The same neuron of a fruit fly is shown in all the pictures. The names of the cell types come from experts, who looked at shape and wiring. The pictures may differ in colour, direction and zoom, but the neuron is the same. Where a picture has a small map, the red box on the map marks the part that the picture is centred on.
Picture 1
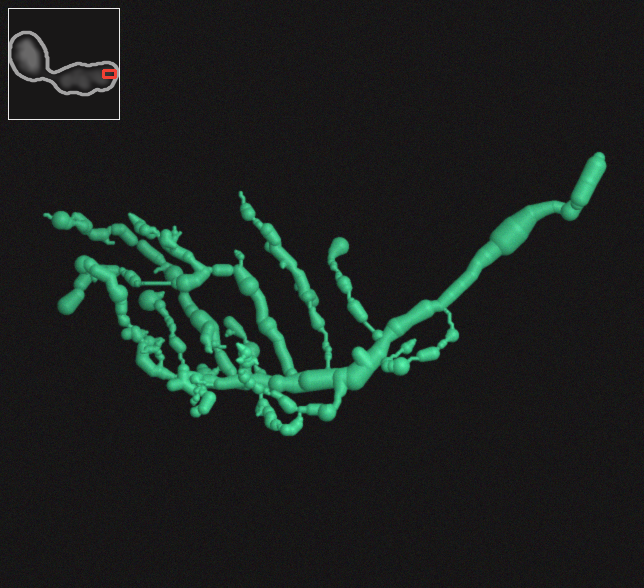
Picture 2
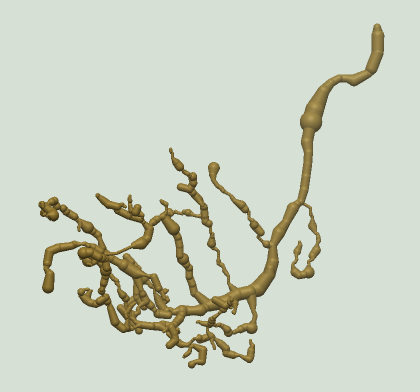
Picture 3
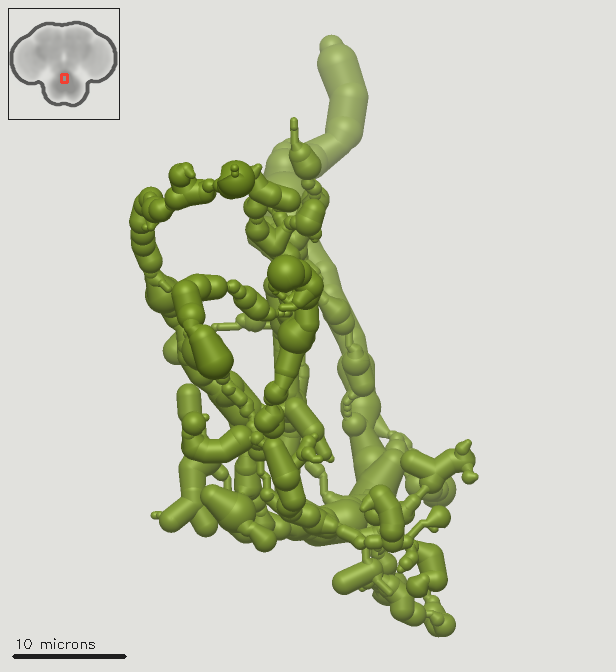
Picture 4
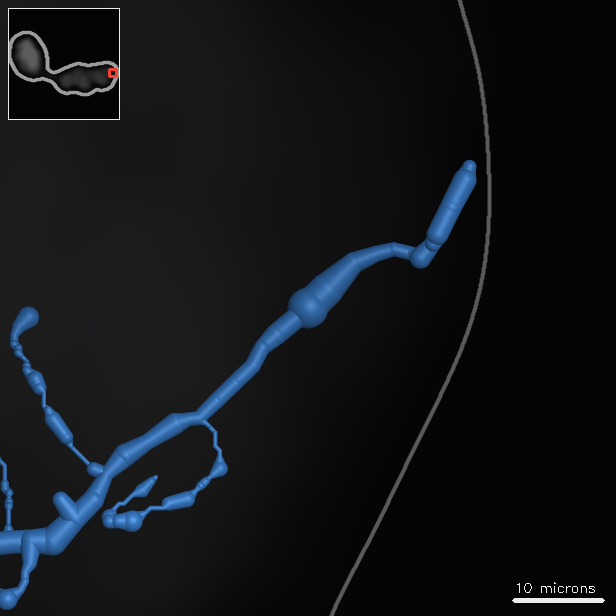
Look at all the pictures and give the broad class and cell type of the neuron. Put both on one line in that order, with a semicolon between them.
sensory neuron entering the nerve cord; SNxx11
